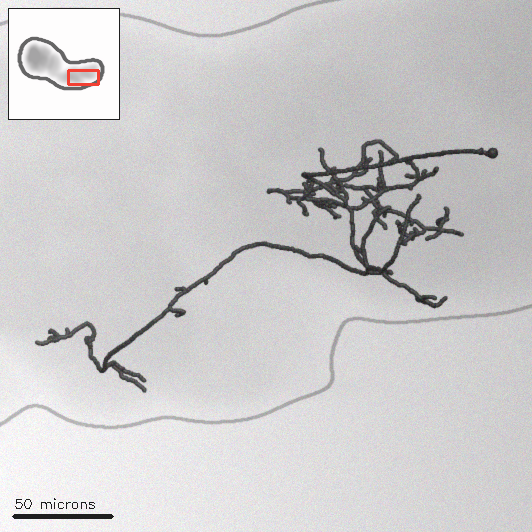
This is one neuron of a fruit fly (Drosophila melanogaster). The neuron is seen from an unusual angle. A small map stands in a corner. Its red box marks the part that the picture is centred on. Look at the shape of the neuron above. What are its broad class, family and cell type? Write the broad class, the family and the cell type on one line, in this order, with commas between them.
nerve-cord intrinsic neuron, hemilineage 12B, IN12B079_b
